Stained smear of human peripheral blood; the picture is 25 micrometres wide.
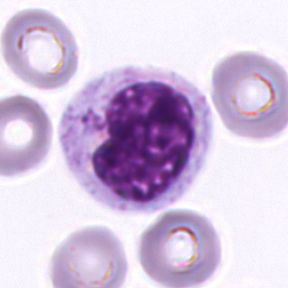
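Metamyelocyte in a stained smear of peripheral blood. The cell measures about 13 micrometres across, and its nucleus, about 11 by 9 micrometres, fills about 50% of the cell's area. The nucleus carries an indentation on its left side and sits off-centre, so the widest band of cytoplasm lies to the left. Fine purple granules are scattered through the pale lilac-grey cytoplasm.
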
